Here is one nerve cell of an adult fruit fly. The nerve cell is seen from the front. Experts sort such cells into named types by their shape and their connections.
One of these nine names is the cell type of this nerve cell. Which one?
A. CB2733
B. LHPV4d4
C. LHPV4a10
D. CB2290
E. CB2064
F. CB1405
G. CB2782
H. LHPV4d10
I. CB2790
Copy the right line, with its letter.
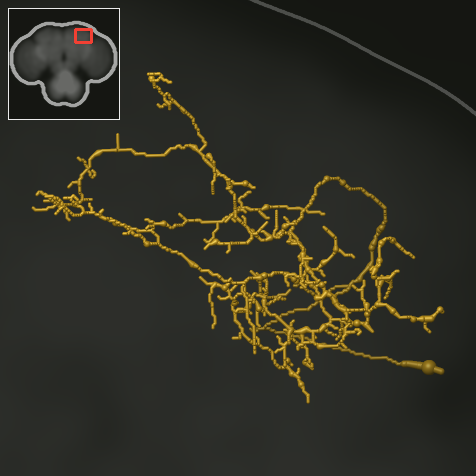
B. LHPV4d4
